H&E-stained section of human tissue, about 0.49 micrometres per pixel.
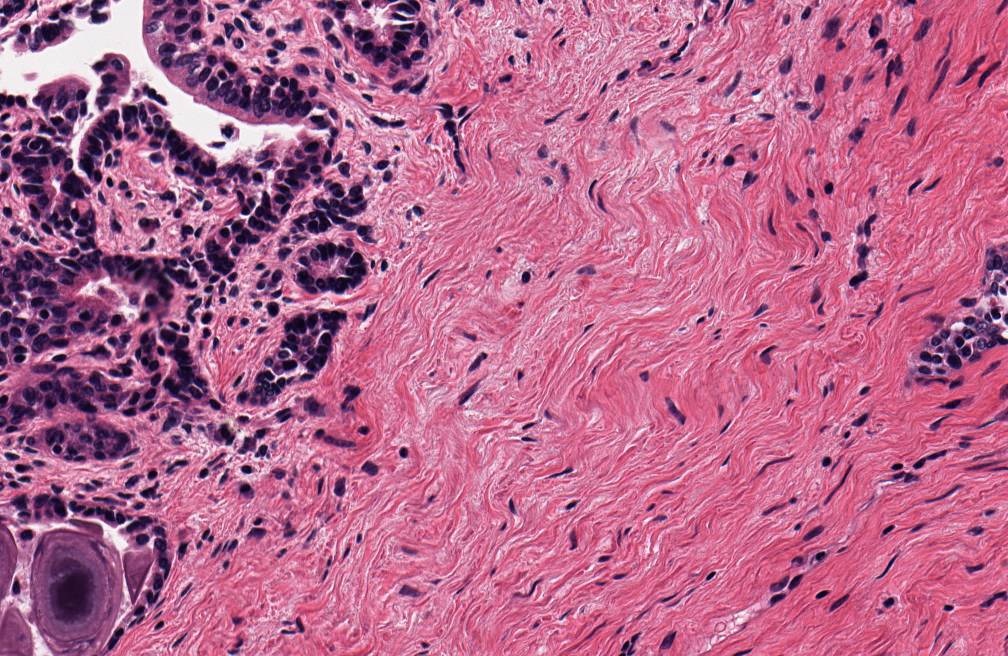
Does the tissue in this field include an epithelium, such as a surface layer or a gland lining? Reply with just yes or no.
Yes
